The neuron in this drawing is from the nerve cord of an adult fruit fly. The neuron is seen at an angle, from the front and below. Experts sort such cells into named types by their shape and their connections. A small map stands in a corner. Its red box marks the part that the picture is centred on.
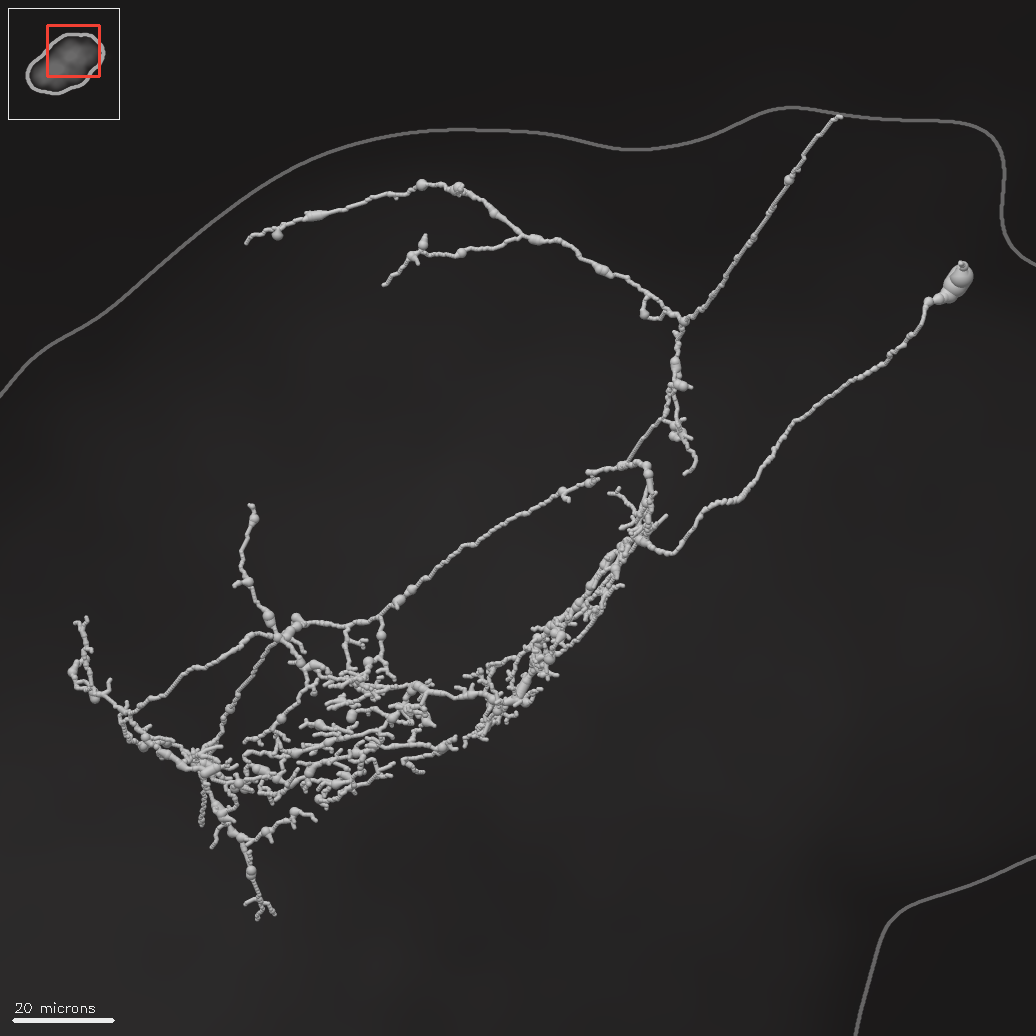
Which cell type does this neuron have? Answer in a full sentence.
The cell type is AN09B020.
